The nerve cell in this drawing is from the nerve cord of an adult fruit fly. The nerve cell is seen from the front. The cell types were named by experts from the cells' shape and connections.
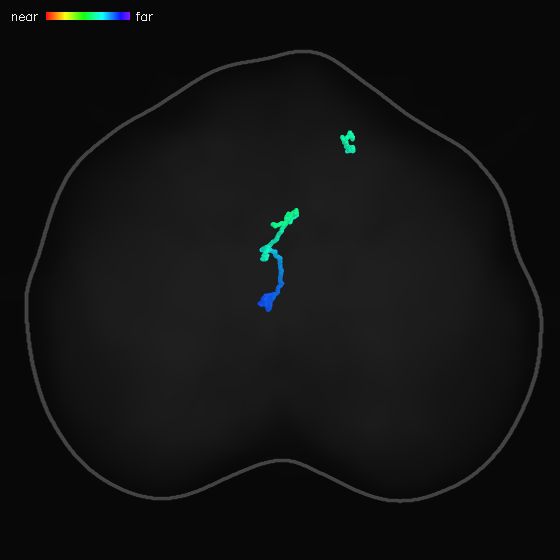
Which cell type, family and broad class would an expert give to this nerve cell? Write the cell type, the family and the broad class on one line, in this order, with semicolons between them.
IN06B066; hemilineage 06B; nerve-cord intrinsic neuron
